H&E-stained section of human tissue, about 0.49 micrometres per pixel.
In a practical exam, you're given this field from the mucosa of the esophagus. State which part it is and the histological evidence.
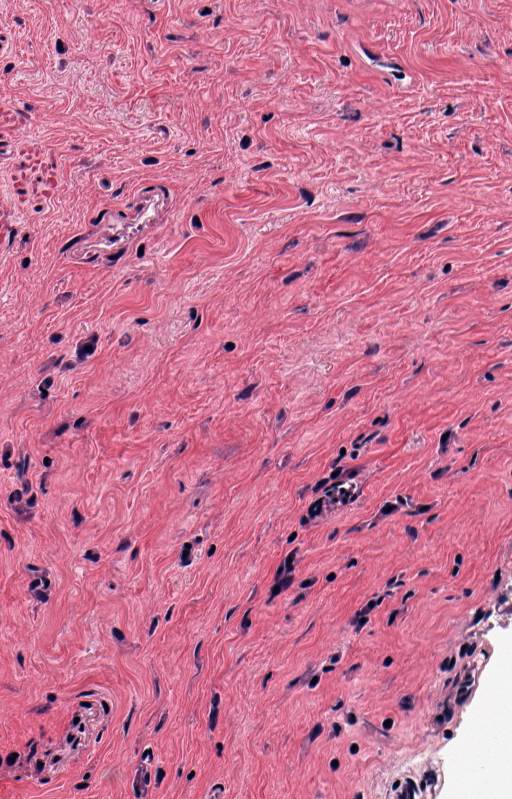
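You're looking at loose connective tissue. Cells are scattered, with small dark spindle-shaped or oval nuclei and barely visible cytoplasm, and small thin-walled vessels holding red blood cells sit near the upper left edge.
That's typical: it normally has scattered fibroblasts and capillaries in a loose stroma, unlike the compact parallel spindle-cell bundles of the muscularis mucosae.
There's no epithelium, gland or fat cell anywhere, and the tissue ends raggedly against empty space at lower right.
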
